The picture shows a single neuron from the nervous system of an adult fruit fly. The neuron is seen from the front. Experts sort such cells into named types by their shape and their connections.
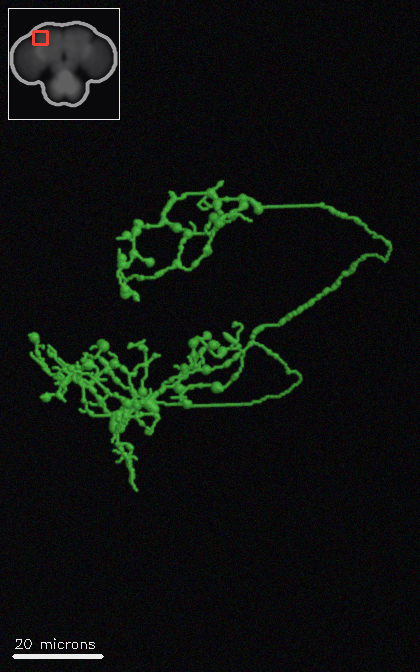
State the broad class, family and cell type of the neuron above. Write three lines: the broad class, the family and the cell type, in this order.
central-brain intrinsic neuron
hemilineage SLPp&v1_posterior
LHPV4b2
